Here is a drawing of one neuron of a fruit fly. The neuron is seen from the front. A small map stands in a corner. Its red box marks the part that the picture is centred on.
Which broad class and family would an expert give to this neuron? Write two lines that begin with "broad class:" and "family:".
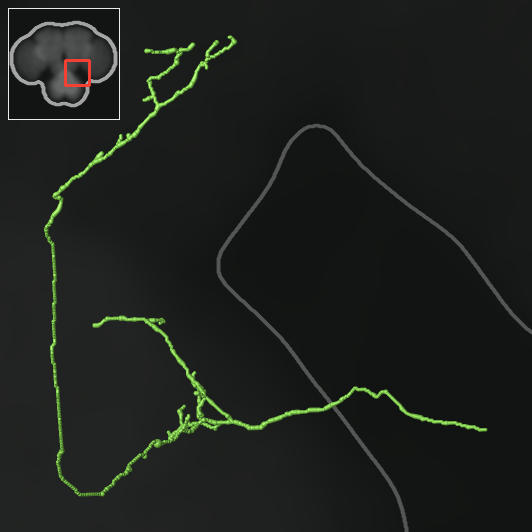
broad class: sensory neuron ascending to the brain
family: class mechanosensory proprioceptive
